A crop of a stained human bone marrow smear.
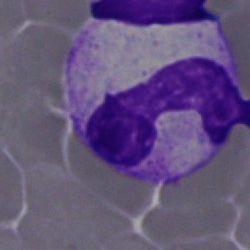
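Band neutrophil, the cell in the middle of this stained human bone marrow smear. Its outline looks rounded, the edge smooth. The nucleus is one curved band arching over a pocket of cytoplasm, its concave side facing downward. The chromatin is dense and dark purple, and I see no nucleolus.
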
